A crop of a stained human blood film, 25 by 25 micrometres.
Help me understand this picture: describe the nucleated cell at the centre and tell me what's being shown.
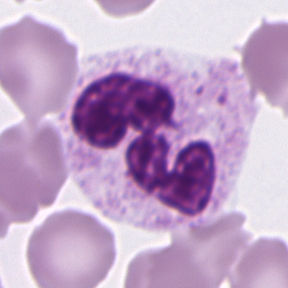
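Outline roughly round. Nucleus split into separate lobes linked by a narrow strand; no nucleoli visible. Fine violet granules scattered throughout the cytoplasm. Cell: segmented neutrophil.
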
